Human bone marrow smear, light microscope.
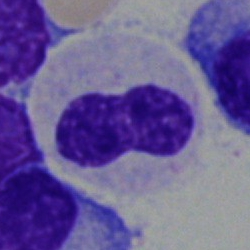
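Band neutrophil, the central cell in this stained bone marrow smear. Notice its two nuclear lobes lying side by side from left to right, with dense, dark purple chromatin. Around them the cytoplasm is abundant and pale grey-lilac, and if you look closely you'll find sparse, fine lilac-pink granules scattered through it.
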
